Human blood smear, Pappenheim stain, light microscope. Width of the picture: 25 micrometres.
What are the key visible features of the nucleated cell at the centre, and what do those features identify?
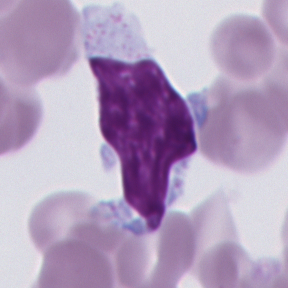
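Irregular in outline, the cell is elongated from top to bottom. Most of it is taken up by the nucleus, which is elongated and angular and narrows toward its lower end. Pale cytoplasm forms its largest area as a cap above the nucleus. This is a large granular lymphocyte.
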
